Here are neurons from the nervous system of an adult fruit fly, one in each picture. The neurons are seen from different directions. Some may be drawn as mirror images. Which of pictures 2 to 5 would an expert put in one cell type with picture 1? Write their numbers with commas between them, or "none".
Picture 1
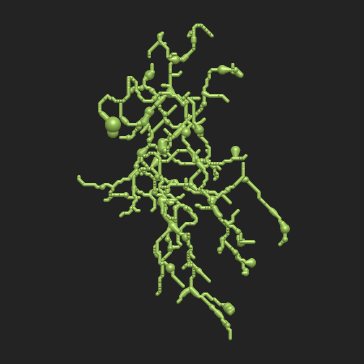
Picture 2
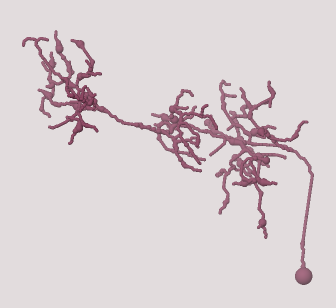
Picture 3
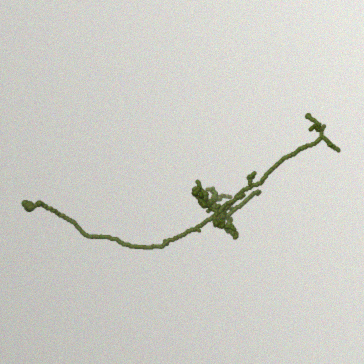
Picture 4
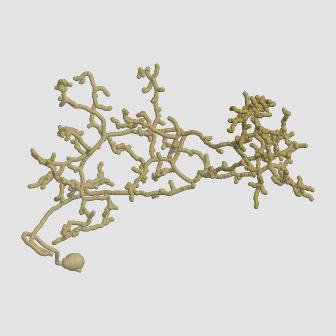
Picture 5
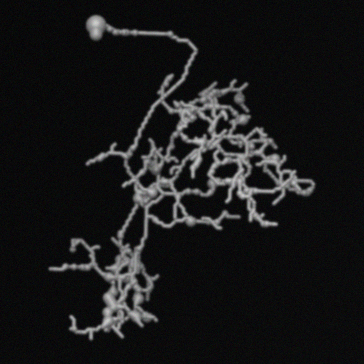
2, 4, 5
